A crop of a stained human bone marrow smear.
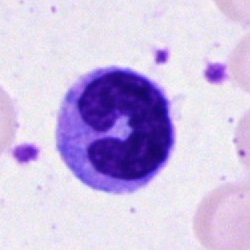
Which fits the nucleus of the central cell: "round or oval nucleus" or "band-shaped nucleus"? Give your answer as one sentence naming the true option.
Shaped like a horseshoe, C, U or S, its nucleus lacks separate lobes.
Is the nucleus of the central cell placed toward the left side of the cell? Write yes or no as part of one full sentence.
No, its nucleus is placed toward the right side of the cell.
